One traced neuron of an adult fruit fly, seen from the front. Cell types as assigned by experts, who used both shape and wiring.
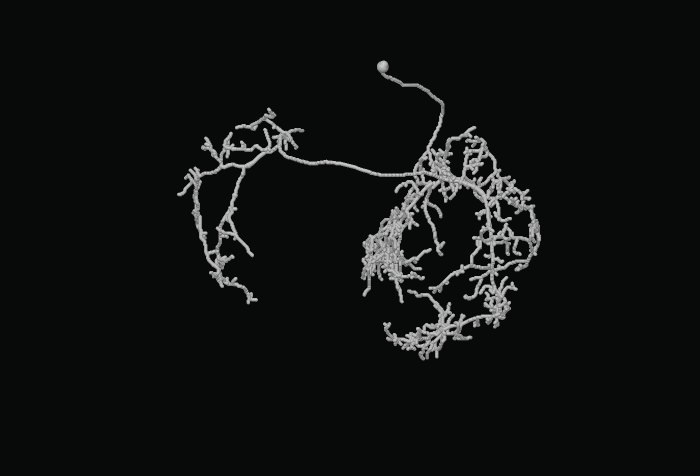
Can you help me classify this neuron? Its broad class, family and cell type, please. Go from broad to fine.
nerve-cord intrinsic neuron; hemilineage 19B; IN19B021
